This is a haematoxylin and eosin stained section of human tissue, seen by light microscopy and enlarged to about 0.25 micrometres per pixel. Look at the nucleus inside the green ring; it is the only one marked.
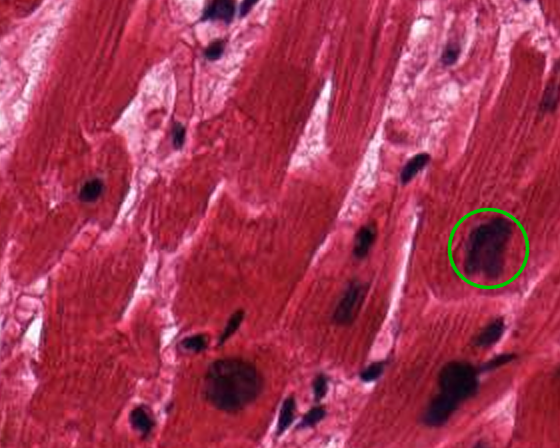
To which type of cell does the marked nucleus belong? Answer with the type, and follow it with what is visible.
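It is a cardiomyocyte. The nucleus is much larger and broader than most of the nearby nuclei, which are small and slender. The nucleus sits in the middle of the fibre's width, with red cytoplasm on both sides of it. The cytoplasm is deep red and shows fine streaks running along the length of the fibre. The fibre runs diagonally, parallel to neighbouring fibres, and is separated from them by narrow pale gaps.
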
